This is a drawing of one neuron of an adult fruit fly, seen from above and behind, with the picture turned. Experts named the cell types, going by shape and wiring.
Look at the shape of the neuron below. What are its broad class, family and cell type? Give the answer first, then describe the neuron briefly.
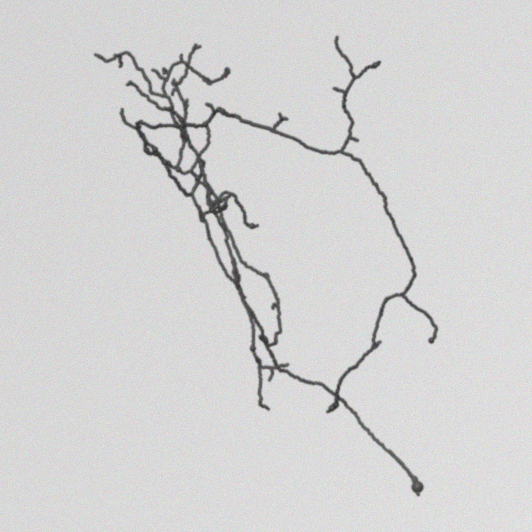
This is a central-brain intrinsic neuron. Its family is hemilineage MX7. The cell type is AMMC017. The cell body can be seen at the lower right of the picture. As drawn here it is taller than it is wide.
